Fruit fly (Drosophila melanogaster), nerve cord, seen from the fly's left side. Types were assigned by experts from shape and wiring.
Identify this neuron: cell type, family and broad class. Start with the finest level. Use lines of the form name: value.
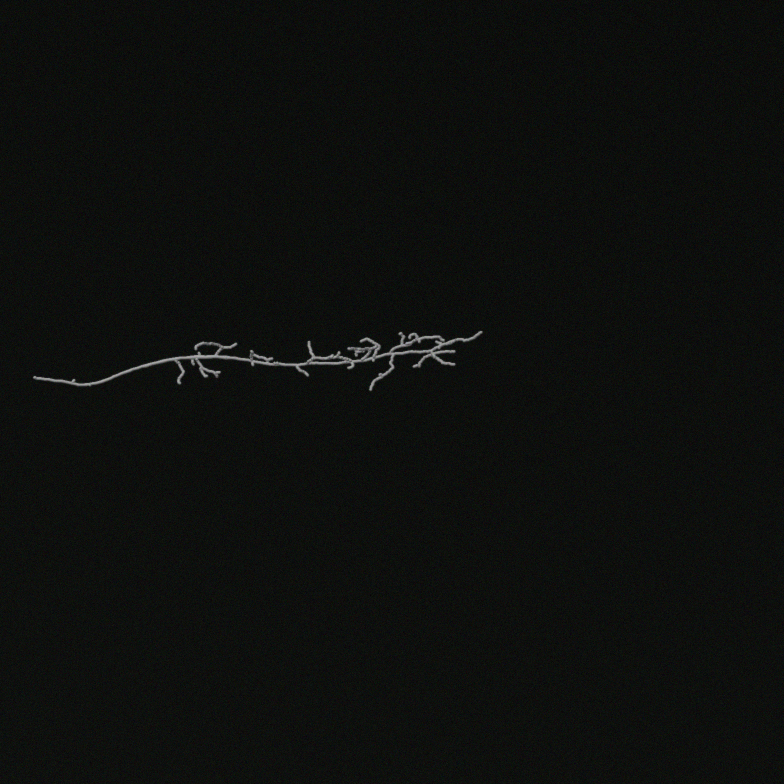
cell type: DNae002
family: hemilineage WEDd1
broad class: descending neuron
